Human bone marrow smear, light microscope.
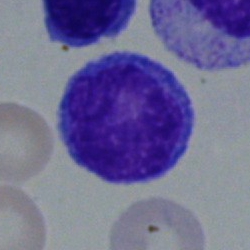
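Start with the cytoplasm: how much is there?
Just a very thin rim around the nucleus, and it's deep blue.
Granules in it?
None that you can see.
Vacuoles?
Not one anywhere in the cell.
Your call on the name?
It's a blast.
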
